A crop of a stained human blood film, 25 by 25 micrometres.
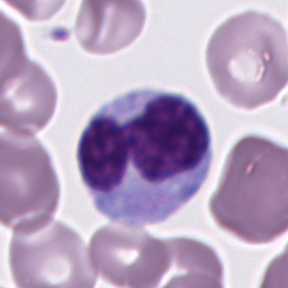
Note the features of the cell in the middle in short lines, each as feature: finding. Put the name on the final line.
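Size: about 12 micrometres across
Nucleus: bent around a notch opening toward the bottom; about 60% of cell area
Chromatin: dark purple, coarsely clumped, small paler patches
Cytoplasm: mostly below the nucleus; only fine, faint pinkish-lilac granules
Name: monocyte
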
